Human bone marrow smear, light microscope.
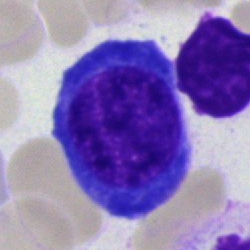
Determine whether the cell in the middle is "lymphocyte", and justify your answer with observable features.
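The cytoplasm is a deep, intense blue.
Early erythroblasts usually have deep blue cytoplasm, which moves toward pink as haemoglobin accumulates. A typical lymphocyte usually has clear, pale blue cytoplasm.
This colour therefore goes with erythroblast. No granules are seen in the cytoplasm.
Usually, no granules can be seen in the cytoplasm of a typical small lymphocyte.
This feature therefore fits both names. The cytoplasm also contains no vacuoles, and the outline is slightly angular along its top edge. The cell is an erythroblast, not a lymphocyte.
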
